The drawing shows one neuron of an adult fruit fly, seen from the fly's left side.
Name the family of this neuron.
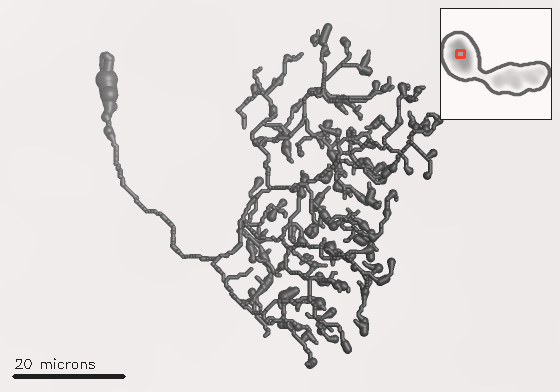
Dm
